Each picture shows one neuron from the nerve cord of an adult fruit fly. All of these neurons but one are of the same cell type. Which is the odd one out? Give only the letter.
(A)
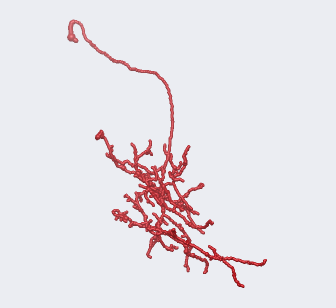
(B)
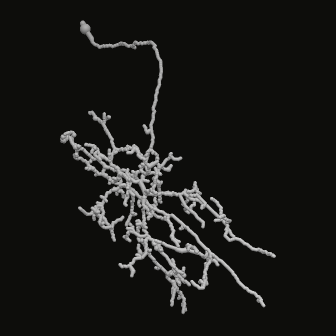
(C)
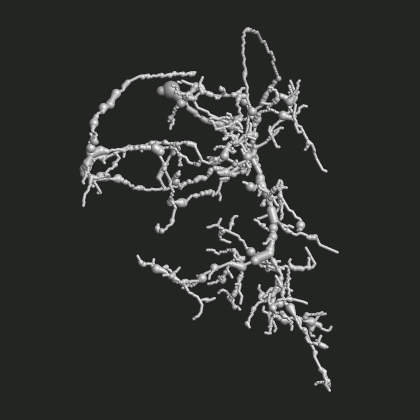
C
